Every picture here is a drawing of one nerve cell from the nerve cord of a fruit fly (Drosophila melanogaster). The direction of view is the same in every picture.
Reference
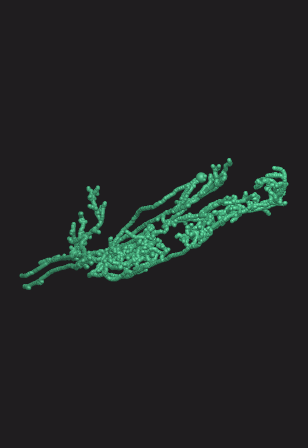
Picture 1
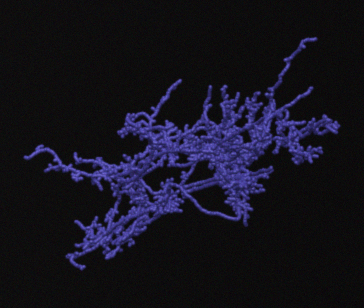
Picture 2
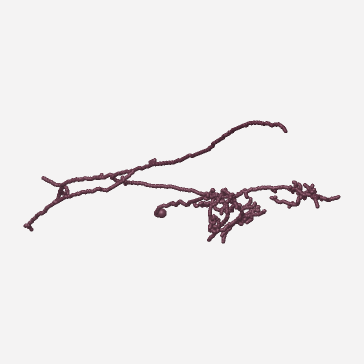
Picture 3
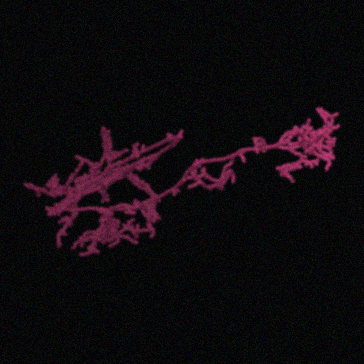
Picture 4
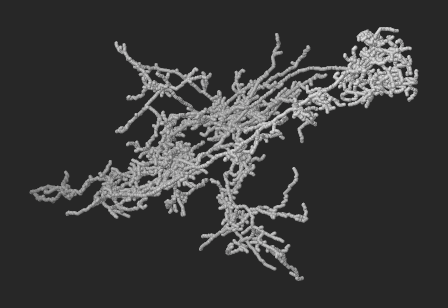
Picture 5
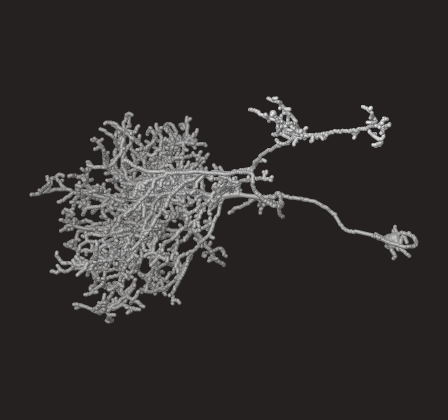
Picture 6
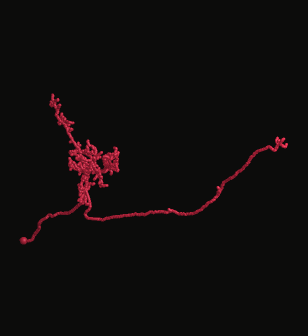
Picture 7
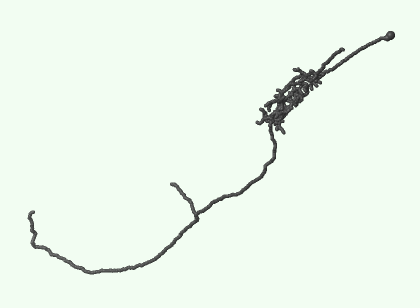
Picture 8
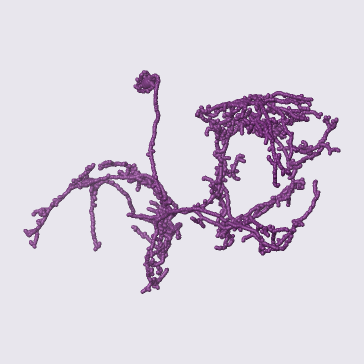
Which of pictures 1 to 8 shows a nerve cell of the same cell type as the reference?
Picture 4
